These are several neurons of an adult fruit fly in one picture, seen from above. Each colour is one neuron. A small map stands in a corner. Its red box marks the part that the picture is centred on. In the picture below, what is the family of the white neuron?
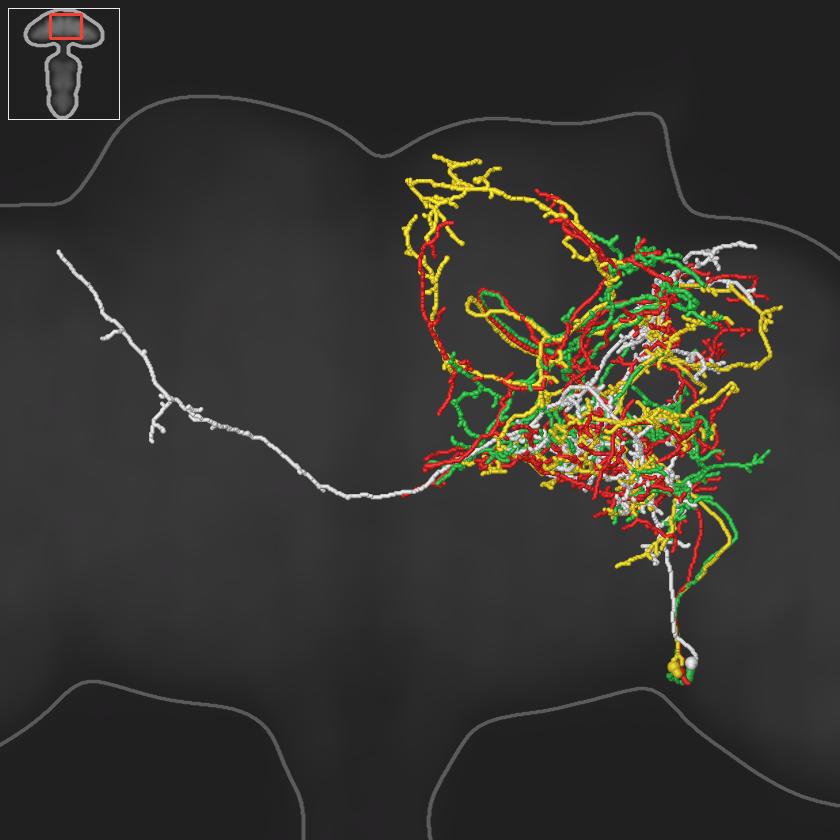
hemilineage DL1_ventral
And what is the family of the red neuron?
hemilineage VLPl&p1_posterior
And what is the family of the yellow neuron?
hemilineage VLPl&p1_posterior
